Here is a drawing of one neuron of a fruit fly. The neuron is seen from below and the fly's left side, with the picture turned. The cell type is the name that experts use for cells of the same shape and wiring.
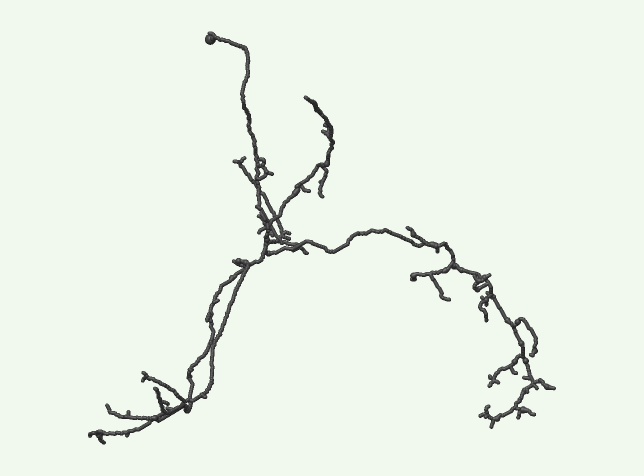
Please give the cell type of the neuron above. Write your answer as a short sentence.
The cell type is SMP381_a.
